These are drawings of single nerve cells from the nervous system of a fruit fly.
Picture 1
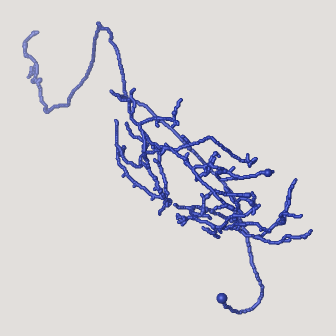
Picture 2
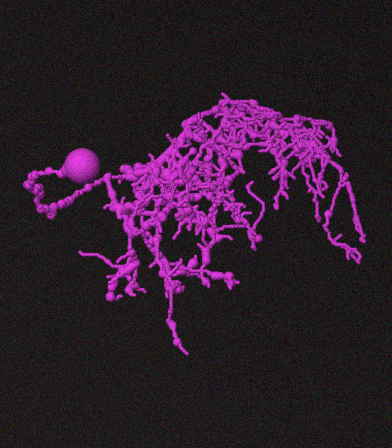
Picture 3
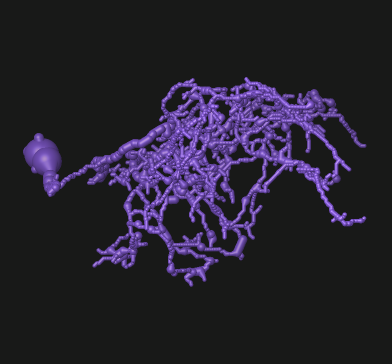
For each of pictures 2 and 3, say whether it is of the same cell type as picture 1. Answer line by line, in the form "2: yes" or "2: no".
2: no
3: no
